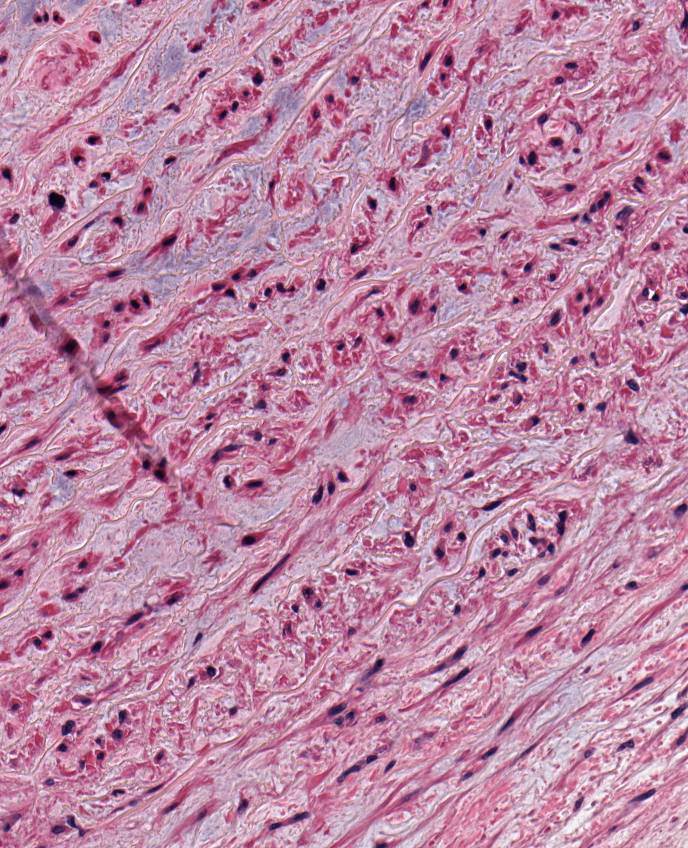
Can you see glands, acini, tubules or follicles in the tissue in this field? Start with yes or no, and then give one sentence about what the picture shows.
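No. No epithelium or glands are present anywhere in the field.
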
